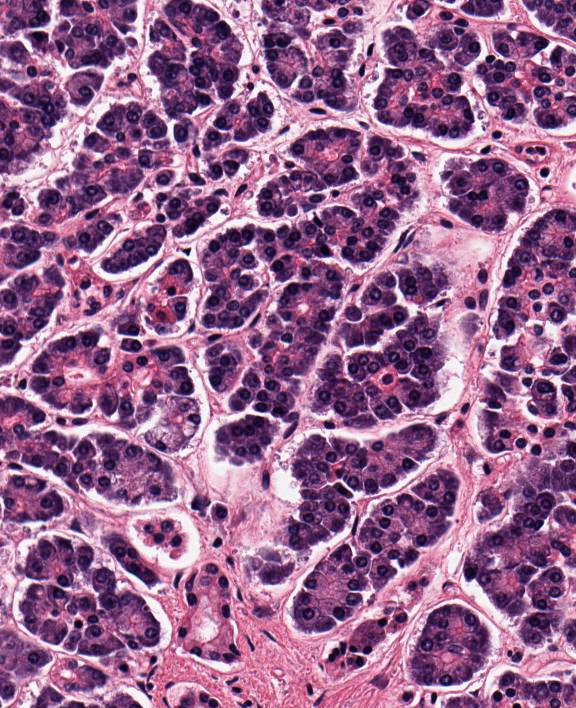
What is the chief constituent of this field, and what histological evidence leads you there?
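Mainly exocrine pancreas. Point one: the acinar cell nuclei are round and dark, one to each cell.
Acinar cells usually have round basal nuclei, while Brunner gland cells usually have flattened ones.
Point two: a few small ducts with open lumens are lined by cuboidal cells with pink cytoplasm, for example at the left middle. Fibrous stroma is thickest at bottom centre.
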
